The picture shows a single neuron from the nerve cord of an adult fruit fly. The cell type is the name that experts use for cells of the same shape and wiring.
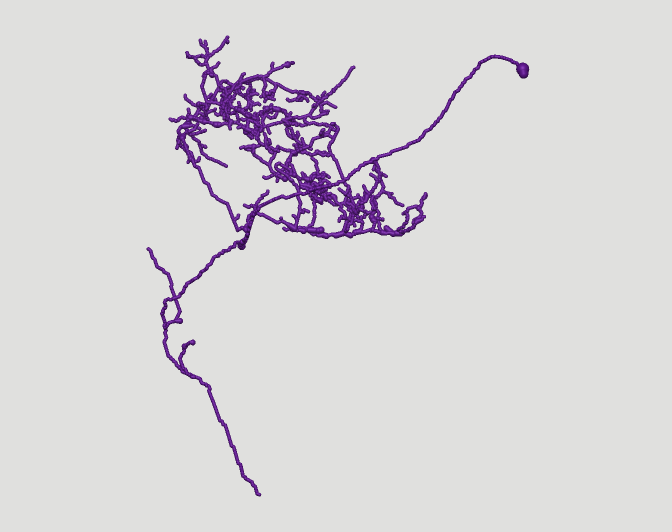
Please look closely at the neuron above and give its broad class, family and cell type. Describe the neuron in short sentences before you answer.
Dozens of branch ends can be seen. In this view it is about as wide as it is tall. This is a nerve-cord intrinsic neuron. The family is hemilineage 23B. Its cell type is IN23B046.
